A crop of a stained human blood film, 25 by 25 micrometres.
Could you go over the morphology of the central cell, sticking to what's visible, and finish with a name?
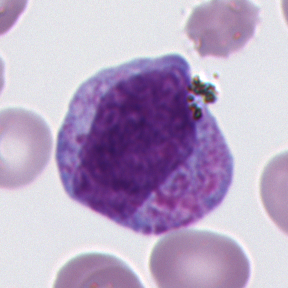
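Angular in outline, the cell shows several fairly straight edges. A single unlobed nucleus occupies most of the cell. The cytoplasm is widest at the lower right of the nucleus, and fine reddish-purple granules are scattered in the cytoplasm there. The cell is an atypical promyelocyte.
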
